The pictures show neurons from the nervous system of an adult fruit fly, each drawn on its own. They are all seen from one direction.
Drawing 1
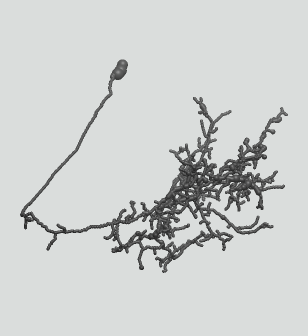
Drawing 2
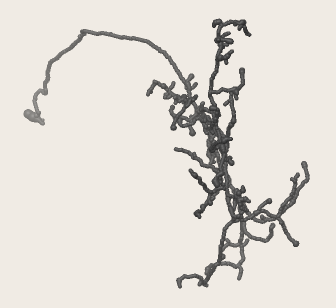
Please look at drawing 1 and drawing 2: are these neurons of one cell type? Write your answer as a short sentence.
They are of different cell types.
